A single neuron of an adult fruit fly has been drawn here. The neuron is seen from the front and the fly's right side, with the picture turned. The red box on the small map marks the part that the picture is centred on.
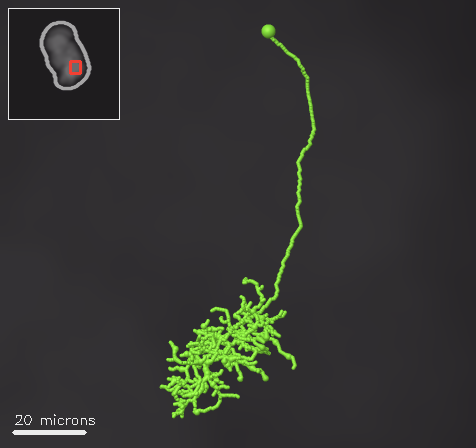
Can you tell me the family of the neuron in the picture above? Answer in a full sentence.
The family is Pm.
